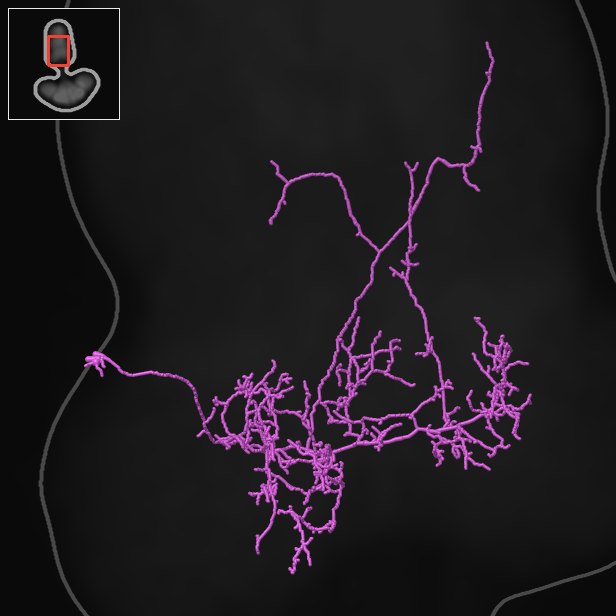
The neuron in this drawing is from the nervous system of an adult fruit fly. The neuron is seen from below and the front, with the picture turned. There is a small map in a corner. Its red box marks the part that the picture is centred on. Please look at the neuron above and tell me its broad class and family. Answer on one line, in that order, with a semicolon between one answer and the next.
nerve-cord intrinsic neuron; hemilineage 12A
